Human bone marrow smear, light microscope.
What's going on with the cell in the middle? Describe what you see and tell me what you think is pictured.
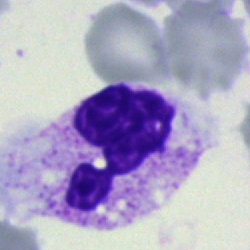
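The nucleus is split into a large upper mass and a smaller, separate lobe at the lower left. The cytoplasm is abundant and pale lilac, with fine purple granules throughout and several small clear vacuoles. The cell is a segmented neutrophil.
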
